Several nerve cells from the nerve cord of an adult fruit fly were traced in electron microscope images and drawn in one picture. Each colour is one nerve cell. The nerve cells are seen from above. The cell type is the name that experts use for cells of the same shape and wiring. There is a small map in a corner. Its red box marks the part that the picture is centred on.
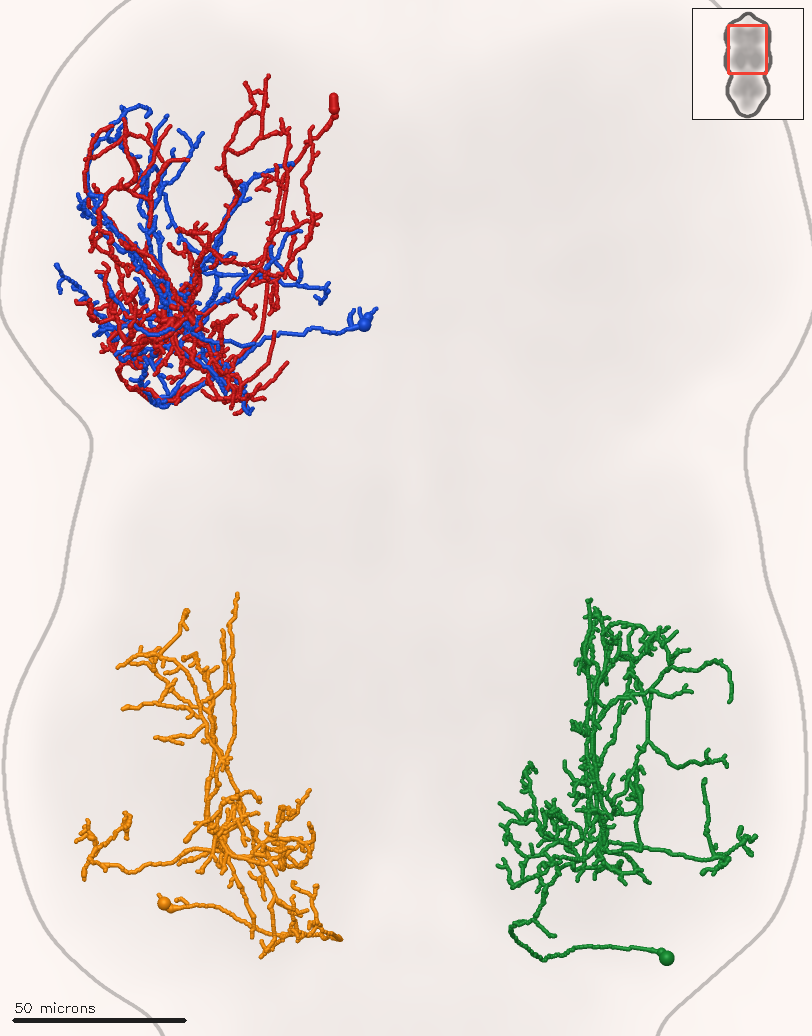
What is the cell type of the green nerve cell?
IN04B104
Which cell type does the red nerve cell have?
IN04B092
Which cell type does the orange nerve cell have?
IN04B103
